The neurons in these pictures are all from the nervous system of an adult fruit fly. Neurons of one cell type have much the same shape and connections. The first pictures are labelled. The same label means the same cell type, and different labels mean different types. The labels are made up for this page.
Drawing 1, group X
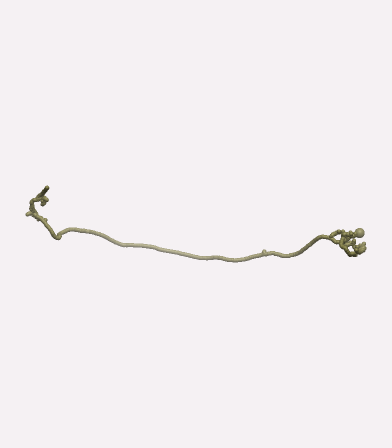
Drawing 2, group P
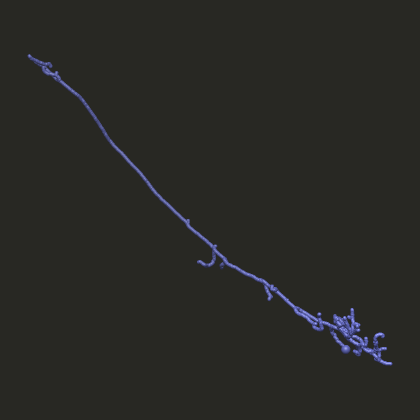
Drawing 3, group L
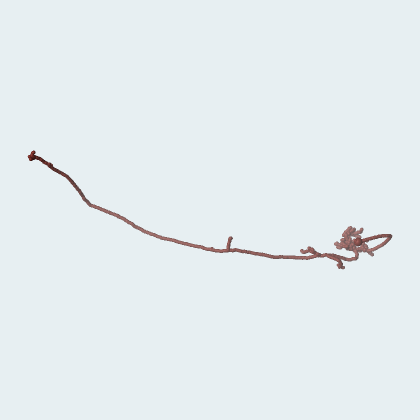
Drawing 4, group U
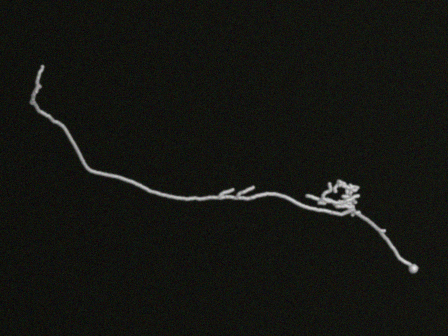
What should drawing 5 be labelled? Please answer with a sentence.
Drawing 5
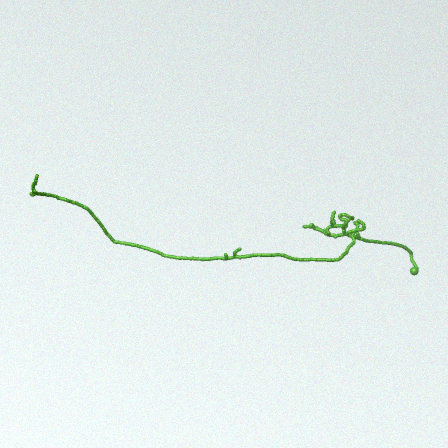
It belongs to group U.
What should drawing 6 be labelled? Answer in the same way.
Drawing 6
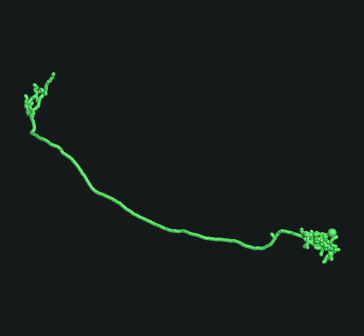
It belongs to group X.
